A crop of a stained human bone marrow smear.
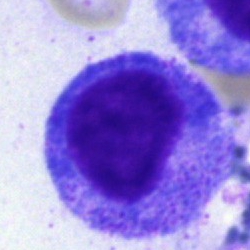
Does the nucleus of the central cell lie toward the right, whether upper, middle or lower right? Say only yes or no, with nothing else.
No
